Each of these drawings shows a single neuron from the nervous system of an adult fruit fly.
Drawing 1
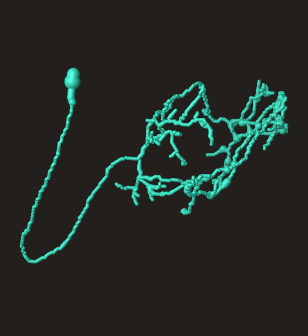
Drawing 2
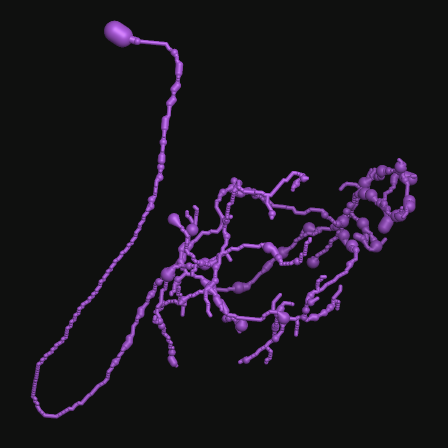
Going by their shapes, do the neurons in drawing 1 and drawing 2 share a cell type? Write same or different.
same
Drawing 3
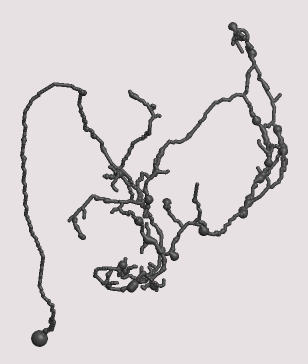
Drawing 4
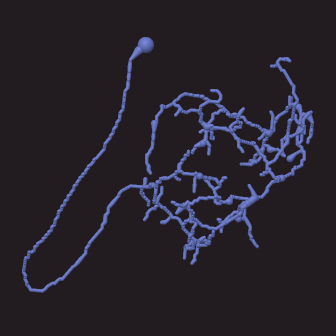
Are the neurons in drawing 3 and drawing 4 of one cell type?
same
